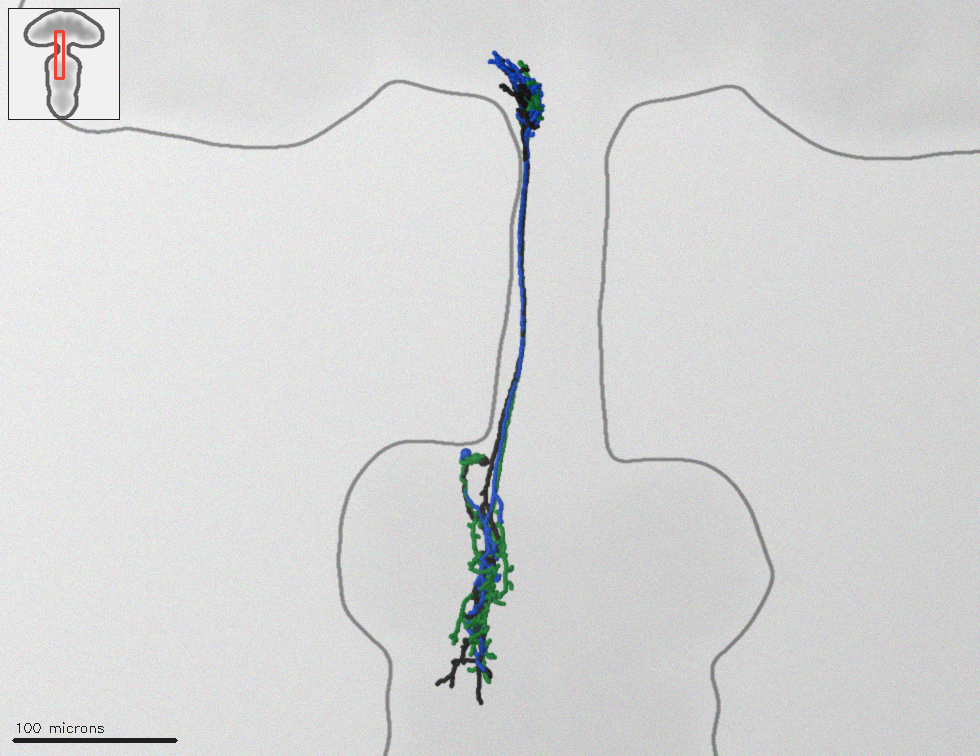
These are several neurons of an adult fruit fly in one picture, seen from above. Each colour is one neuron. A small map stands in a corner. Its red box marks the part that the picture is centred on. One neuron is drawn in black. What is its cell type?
AN16B078_d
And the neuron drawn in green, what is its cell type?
AN16B112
